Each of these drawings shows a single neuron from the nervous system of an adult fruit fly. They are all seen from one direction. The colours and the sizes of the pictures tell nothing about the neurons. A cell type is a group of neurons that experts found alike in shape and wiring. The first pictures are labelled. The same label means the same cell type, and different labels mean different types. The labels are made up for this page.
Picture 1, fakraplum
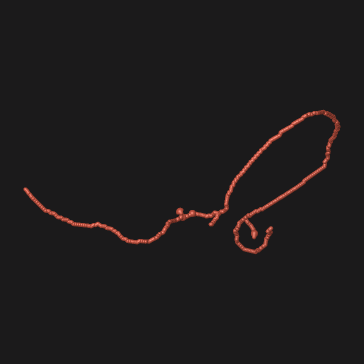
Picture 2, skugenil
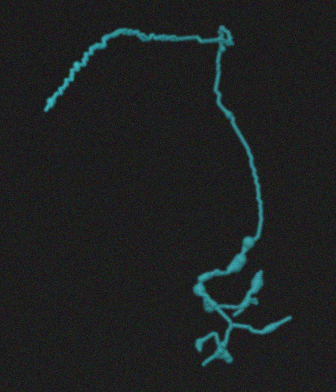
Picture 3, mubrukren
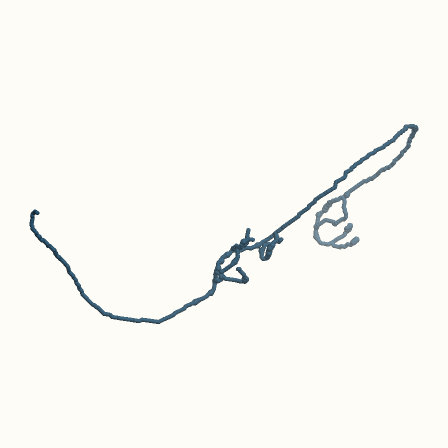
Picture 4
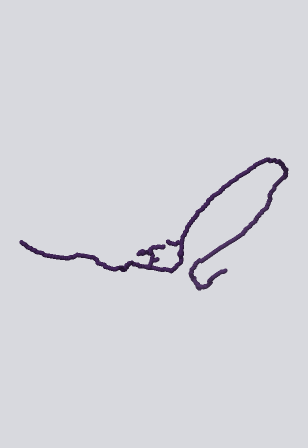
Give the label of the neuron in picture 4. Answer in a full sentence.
It belongs to fakraplum.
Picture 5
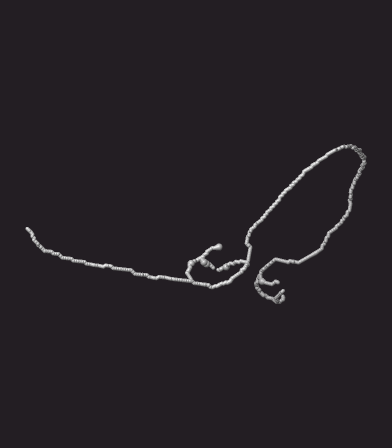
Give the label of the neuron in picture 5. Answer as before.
It belongs to fakraplum.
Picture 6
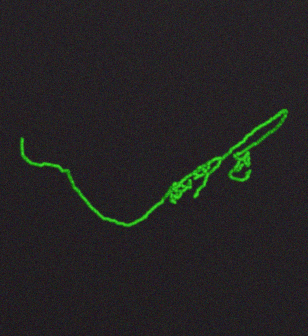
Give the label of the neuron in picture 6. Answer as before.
It belongs to mubrukren.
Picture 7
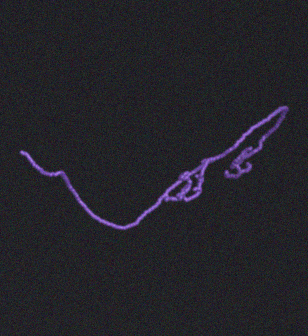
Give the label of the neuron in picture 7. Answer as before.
It belongs to mubrukren.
